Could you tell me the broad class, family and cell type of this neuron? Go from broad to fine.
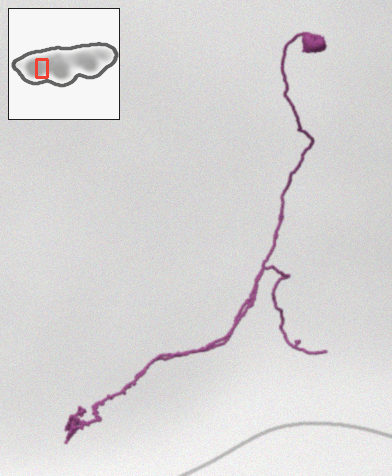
nerve-cord intrinsic neuron; hemilineage 23B; IN23B094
